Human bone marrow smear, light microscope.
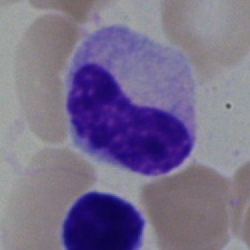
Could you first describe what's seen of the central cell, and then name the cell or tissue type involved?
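Look at the nucleus: it is curved like a kidney bean and sits in the lower part of the cell, with most of the cytoplasm above it. That cytoplasm is abundant and pale lilac-blue, with only fine, faint purplish granules. We call this a band neutrophil.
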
